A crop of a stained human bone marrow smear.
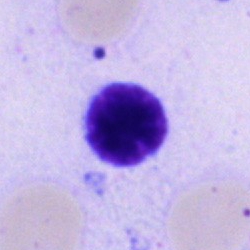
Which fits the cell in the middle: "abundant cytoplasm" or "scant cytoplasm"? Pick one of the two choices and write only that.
Scant cytoplasm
